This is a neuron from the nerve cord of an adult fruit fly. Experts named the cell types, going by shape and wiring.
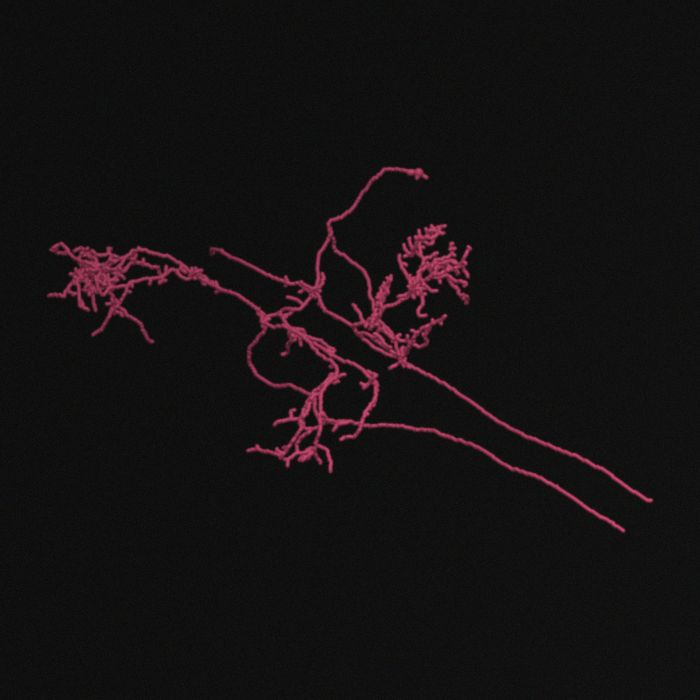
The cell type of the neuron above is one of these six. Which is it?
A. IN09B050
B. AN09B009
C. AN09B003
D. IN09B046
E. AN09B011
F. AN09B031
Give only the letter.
F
